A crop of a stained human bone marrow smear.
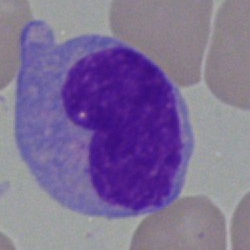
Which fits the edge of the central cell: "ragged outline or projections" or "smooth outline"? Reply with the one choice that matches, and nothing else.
Ragged outline or projections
